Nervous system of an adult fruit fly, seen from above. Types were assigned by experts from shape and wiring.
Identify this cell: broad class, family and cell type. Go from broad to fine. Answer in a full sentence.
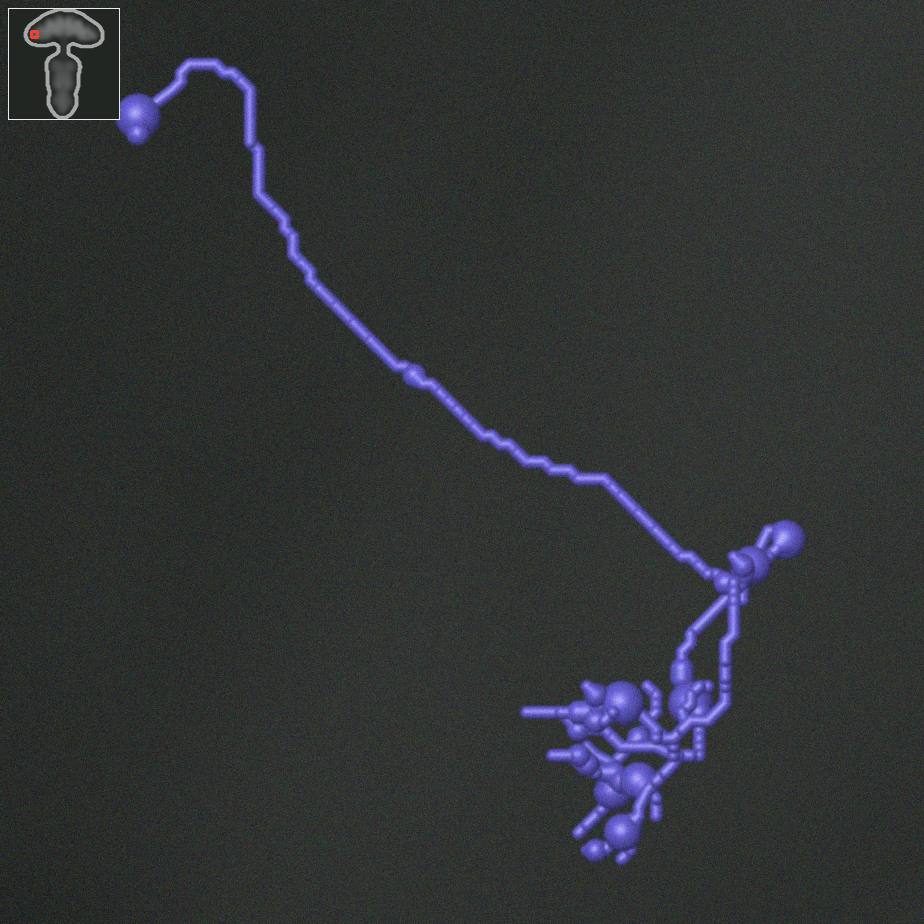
An optic-lobe intrinsic neuron of the Cm family, type Cm2.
